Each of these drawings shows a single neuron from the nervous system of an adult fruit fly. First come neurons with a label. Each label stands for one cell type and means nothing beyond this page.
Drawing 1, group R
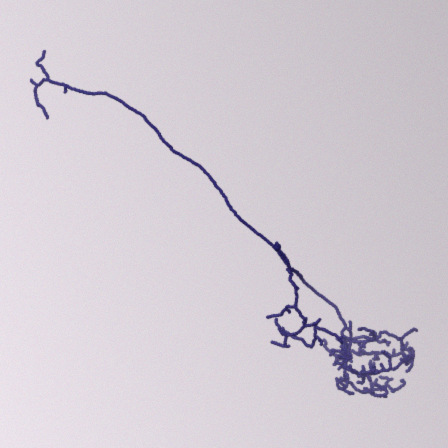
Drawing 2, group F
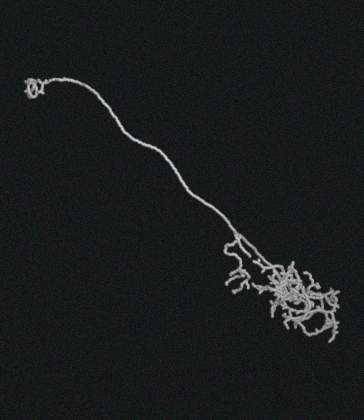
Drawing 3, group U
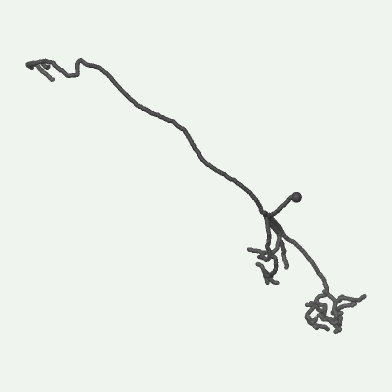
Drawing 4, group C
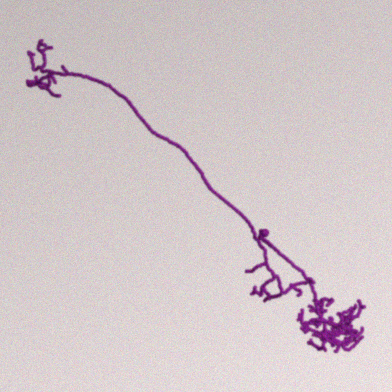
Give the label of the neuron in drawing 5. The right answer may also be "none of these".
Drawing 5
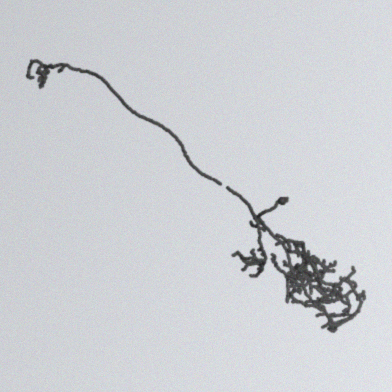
group F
